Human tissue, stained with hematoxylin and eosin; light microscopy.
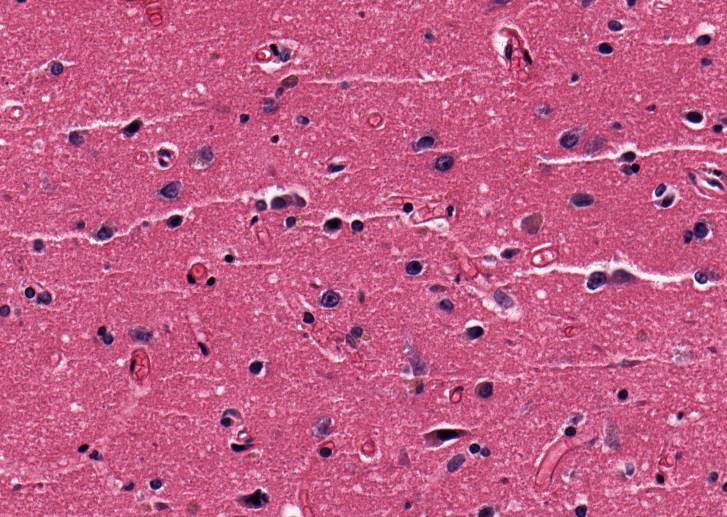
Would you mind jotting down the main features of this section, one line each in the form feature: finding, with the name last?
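Background: evenly pink, finely granular and fibrillary matrix throughout
Epithelium, glands: none anywhere
Nuclei: mostly small, round, dark blue, scattered singly
Halo: narrow and clear, around many small dark nuclei
Vessels: small, thin-walled, holding red blood cells, scattered
Name: cerebral cortex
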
